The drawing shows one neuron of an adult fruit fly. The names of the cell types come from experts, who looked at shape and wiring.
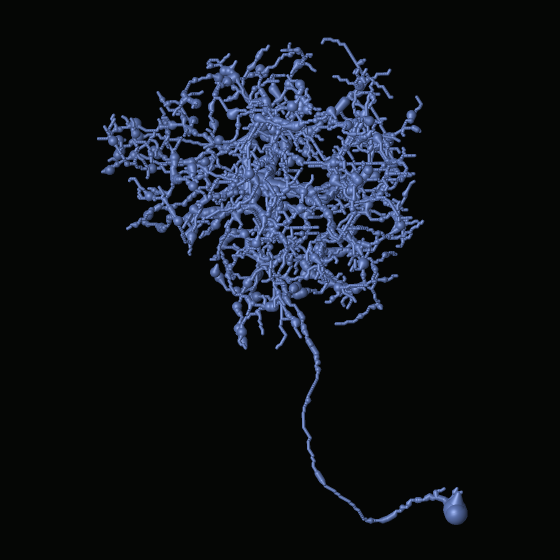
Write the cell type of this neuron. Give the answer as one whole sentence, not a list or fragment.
The cell type of this neuron is LHAV6b1.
